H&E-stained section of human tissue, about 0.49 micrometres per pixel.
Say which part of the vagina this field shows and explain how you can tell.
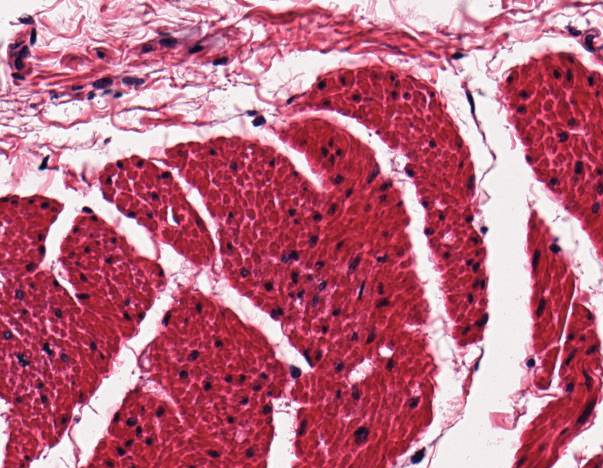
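This is smooth muscle, deep red bundles filling most of the field below a thin paler top strip. Cut across, the bundles show closely packed rounded to polygonal profiles, deep red cytoplasm and small dark round nuclei inside each bundle.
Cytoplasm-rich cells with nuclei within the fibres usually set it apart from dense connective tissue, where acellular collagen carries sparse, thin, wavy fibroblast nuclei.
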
